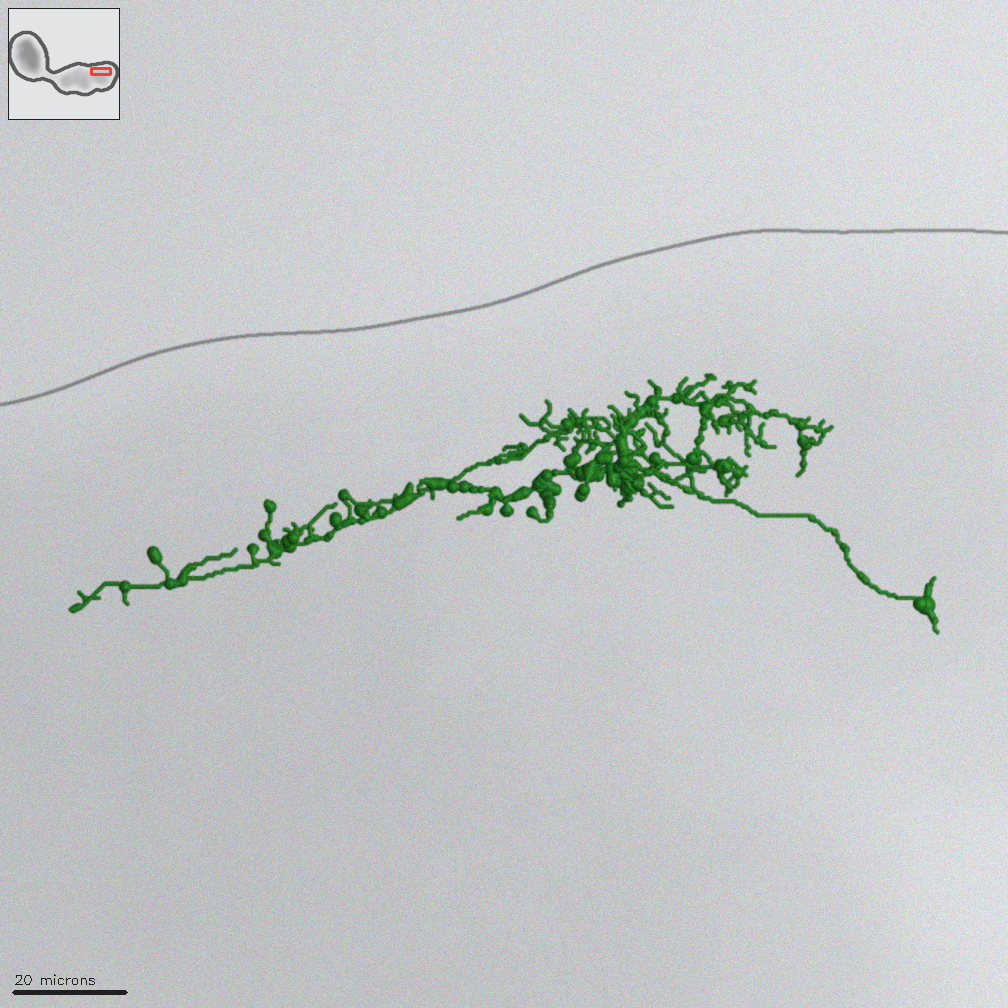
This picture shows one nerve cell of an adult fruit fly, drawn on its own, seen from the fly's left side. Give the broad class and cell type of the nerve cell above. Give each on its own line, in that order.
nerve-cord intrinsic neuron
INXXX426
